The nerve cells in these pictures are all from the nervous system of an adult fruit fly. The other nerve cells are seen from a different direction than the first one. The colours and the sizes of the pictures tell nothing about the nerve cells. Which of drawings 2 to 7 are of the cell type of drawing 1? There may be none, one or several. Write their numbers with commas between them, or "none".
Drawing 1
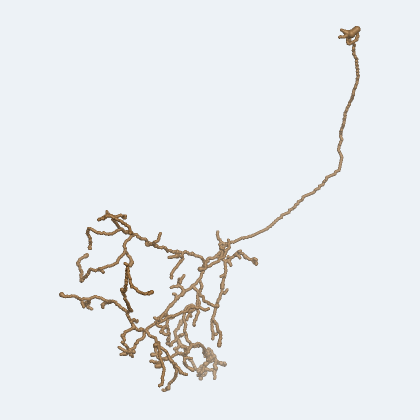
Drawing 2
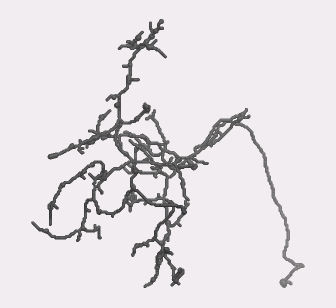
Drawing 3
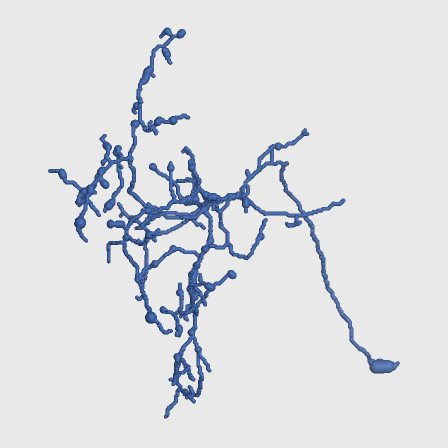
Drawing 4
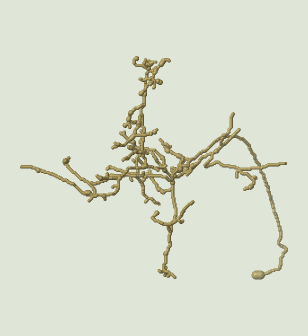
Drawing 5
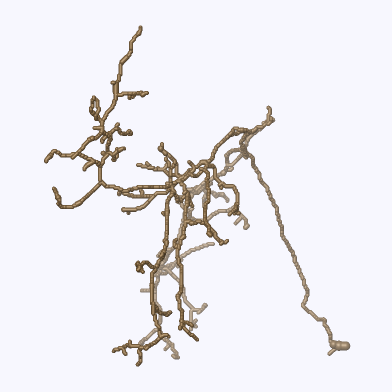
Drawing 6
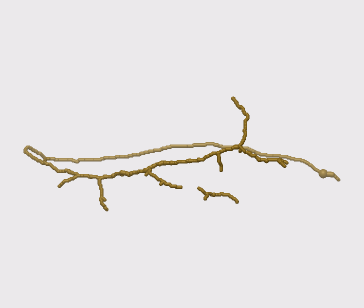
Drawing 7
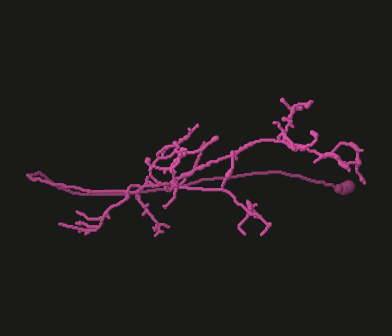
2, 3, 4, 5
